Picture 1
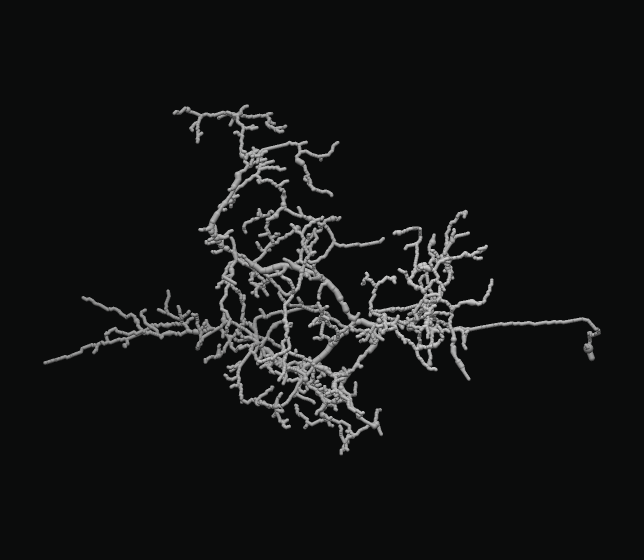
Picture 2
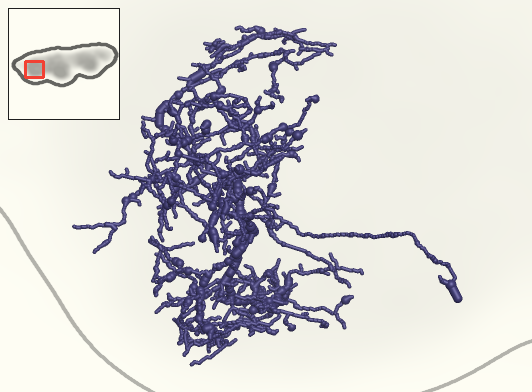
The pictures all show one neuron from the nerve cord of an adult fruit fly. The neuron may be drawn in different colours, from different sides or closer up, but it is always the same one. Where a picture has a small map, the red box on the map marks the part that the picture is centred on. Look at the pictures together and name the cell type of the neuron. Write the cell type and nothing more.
IN20A.22A011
